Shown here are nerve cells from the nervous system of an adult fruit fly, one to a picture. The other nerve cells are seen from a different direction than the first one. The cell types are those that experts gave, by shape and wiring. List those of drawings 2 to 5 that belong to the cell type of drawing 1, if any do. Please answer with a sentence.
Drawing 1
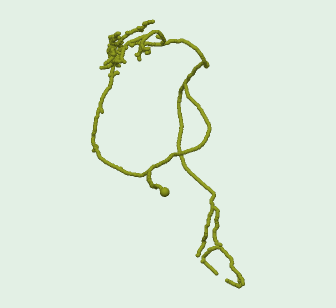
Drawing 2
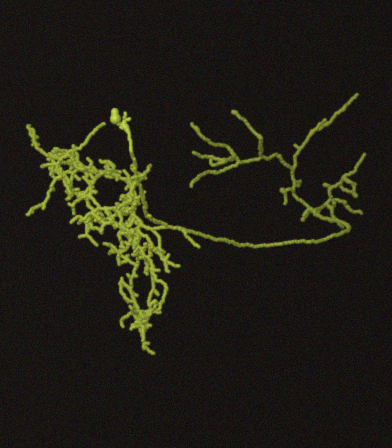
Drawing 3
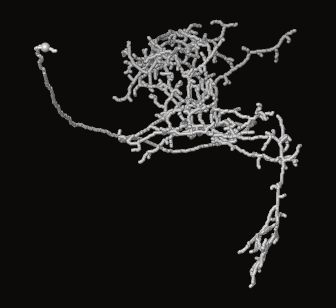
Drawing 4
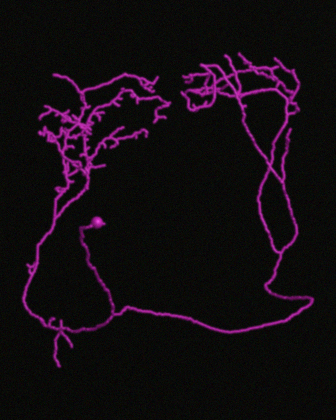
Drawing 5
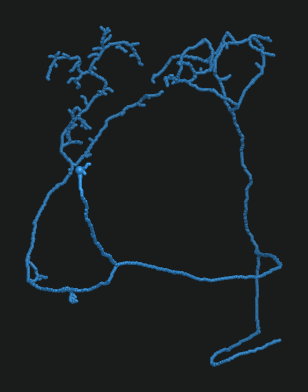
Drawing 4 and drawing 5 are of the same cell type.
